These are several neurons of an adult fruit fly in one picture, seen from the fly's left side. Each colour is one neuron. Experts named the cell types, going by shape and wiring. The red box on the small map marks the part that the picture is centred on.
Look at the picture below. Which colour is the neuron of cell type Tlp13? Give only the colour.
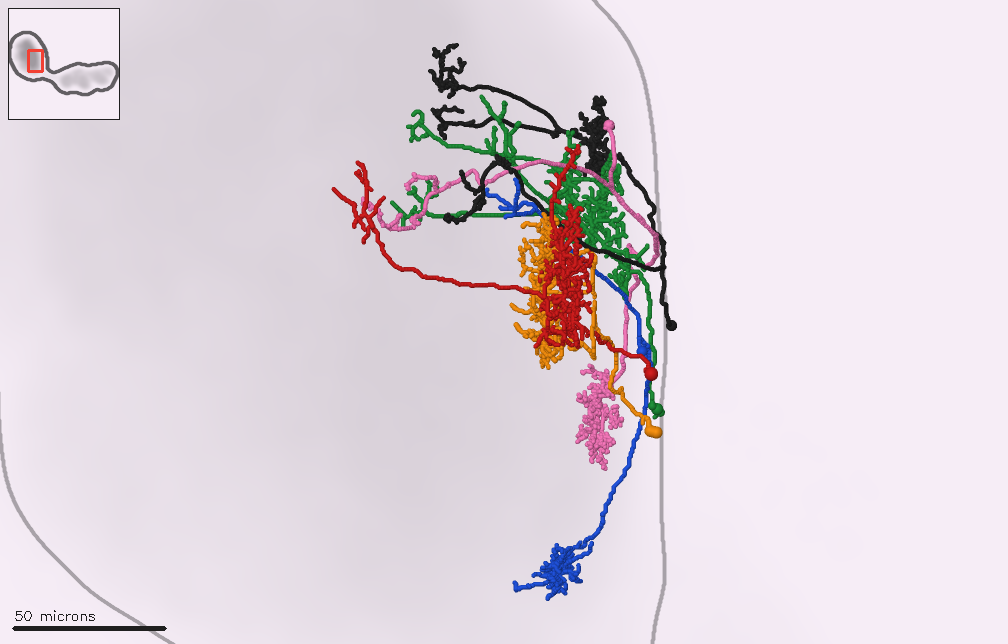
red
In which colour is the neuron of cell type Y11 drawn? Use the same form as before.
green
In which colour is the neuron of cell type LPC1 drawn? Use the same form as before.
pink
